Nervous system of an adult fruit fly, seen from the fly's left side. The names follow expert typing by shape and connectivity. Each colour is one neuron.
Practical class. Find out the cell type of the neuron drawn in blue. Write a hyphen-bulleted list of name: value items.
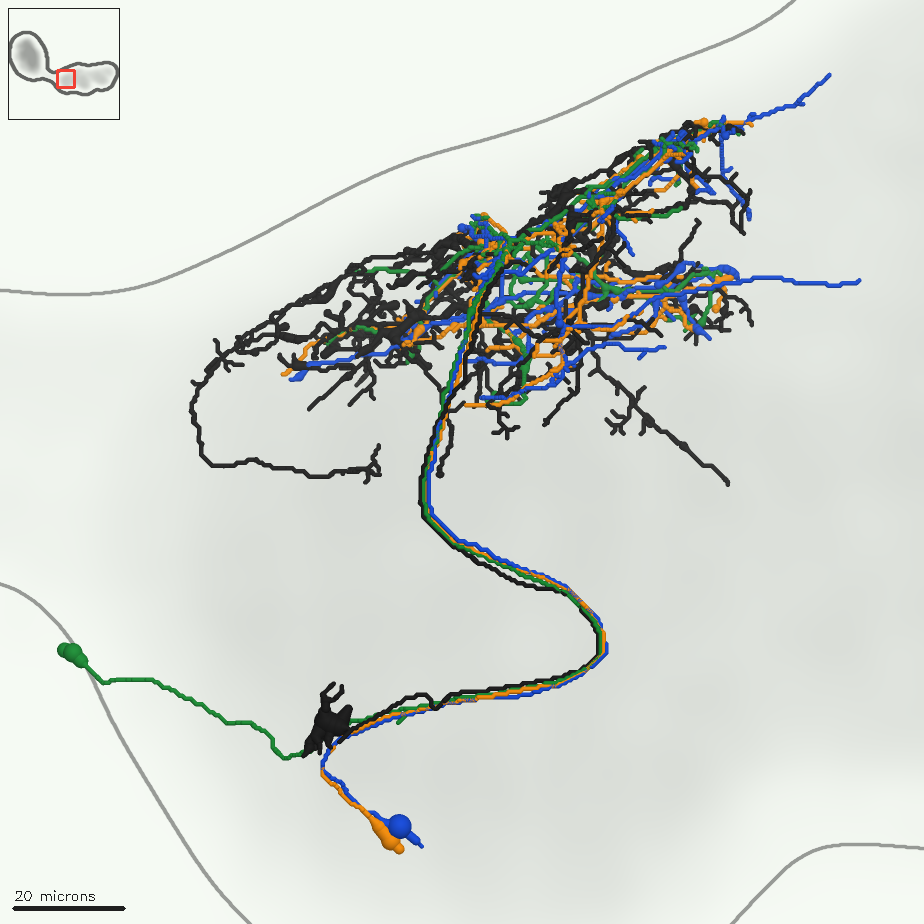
- cell type: IN02A055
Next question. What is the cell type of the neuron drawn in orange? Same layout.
- cell type: IN02A060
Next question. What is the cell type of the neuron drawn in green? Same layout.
- cell type: IN02A067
